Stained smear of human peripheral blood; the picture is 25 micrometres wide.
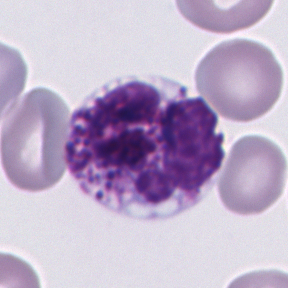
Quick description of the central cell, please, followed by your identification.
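Roughly round outline, first of all. The nucleus is irregular, broken into several lobed masses, and I see no nucleoli in it. Coarse dark purple granules are scattered through the cytoplasm. So this is a basophil.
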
